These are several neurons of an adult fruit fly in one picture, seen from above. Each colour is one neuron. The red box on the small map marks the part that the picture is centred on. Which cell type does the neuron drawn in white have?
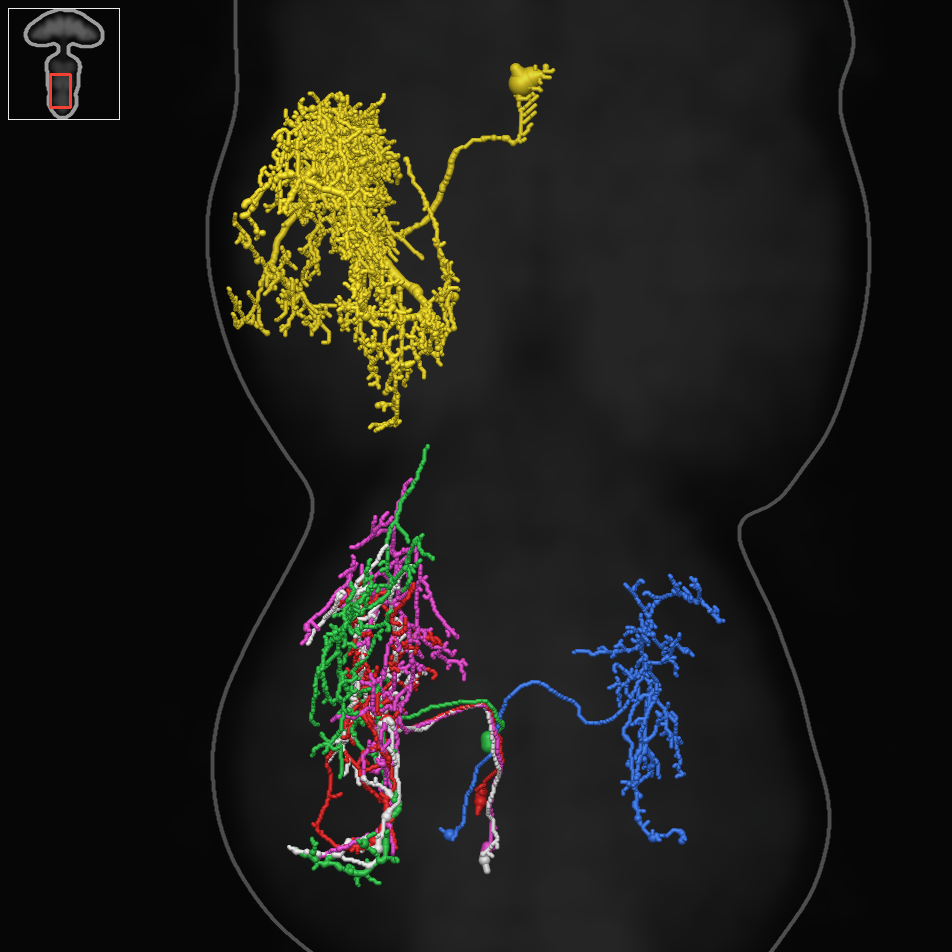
IN14A082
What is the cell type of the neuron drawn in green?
IN14A051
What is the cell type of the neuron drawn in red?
IN14A098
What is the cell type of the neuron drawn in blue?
IN14A076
